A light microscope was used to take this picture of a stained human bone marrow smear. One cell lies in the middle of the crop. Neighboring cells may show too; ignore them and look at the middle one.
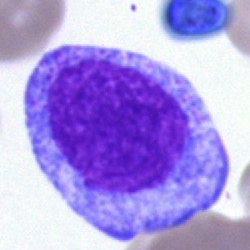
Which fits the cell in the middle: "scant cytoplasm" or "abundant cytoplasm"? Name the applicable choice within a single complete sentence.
Its cytoplasm is plentiful around the nucleus.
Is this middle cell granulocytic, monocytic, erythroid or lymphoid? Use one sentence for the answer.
The centered cell is one of the granulocytic lineage.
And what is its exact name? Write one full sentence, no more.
In the middle of this smear crop, the cell is a promyelocyte.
